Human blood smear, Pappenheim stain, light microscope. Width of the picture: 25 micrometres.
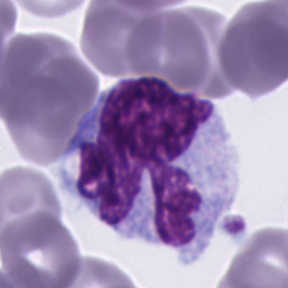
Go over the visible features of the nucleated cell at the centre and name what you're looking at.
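Look at the nucleus first: a larger upper mass, with two lobe-like parts extending downward from it. Now the cytoplasm, which is pale greyish-blue and widest on the right and lower side of the cell. Within it lie fine, faint, dust-like lilac granules. This cell is a monocyte.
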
